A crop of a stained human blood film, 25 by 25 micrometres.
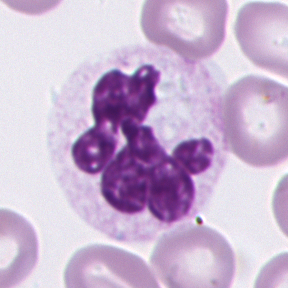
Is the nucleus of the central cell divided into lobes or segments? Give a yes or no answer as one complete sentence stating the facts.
Yes, the nucleus of the cell is not one mass but distinct lobes.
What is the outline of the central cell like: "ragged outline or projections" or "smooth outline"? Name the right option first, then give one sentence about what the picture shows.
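Smooth outline. The cell has a round, smooth outline.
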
